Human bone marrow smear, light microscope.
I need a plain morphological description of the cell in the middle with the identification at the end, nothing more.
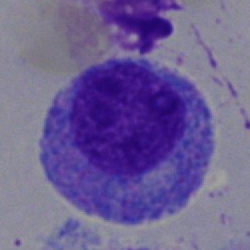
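Start with the outline: it is round. Look at the chromatin and you will see a fine, net-like pattern. The cytoplasm is bluish-purple. Just above the cell lies an irregular dark purple mass. This is a promyelocyte.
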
